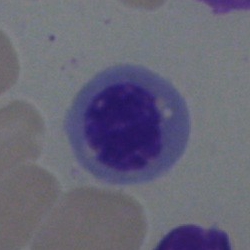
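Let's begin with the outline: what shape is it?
Round and smooth.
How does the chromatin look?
Dark purple and coarsely clumped.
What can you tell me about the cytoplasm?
It is pale blue, and its rim is wider on the right of the nucleus than on the left.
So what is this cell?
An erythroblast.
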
